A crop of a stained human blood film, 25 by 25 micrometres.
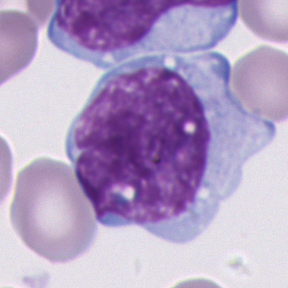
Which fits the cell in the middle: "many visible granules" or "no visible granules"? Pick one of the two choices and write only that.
No visible granules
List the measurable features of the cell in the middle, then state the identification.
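Sure, the nucleus sits off-centre, over toward the left of the cell, and measures about 14 by 12 micrometres. The cytoplasm is a pale grey-blue, with its widest band lying to the right of the nucleus. Along that right edge the cell has angular, pointed projections. It's a myeloblast.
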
